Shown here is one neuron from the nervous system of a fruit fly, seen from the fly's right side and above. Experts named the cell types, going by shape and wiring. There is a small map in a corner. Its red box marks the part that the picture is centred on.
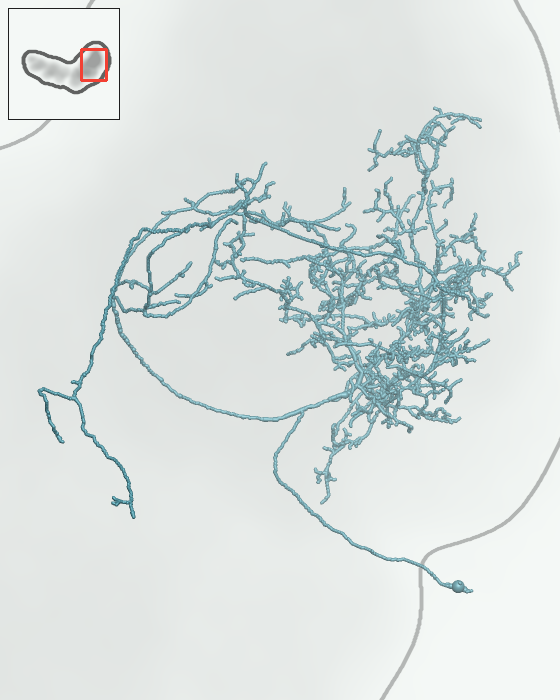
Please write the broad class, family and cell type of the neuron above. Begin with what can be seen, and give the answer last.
The cell body is at the lower right of the picture. More than a hundred branch ends can be seen. This is a central-brain intrinsic neuron. Its family is hemilineage LALv1_ventral. The cell type is AVLP451.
